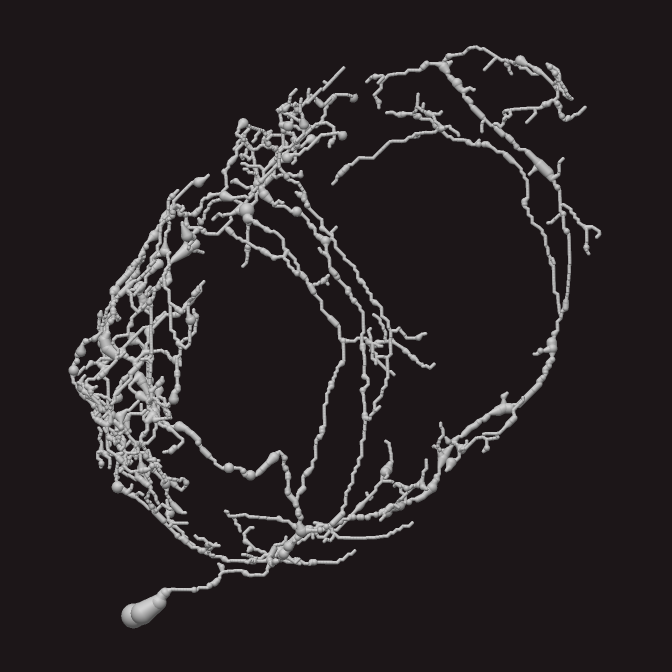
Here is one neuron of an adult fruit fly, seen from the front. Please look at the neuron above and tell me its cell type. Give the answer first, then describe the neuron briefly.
The cell type is INXXX326. It is a nerve-cord intrinsic neuron. As drawn here it is about as wide as it is tall.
